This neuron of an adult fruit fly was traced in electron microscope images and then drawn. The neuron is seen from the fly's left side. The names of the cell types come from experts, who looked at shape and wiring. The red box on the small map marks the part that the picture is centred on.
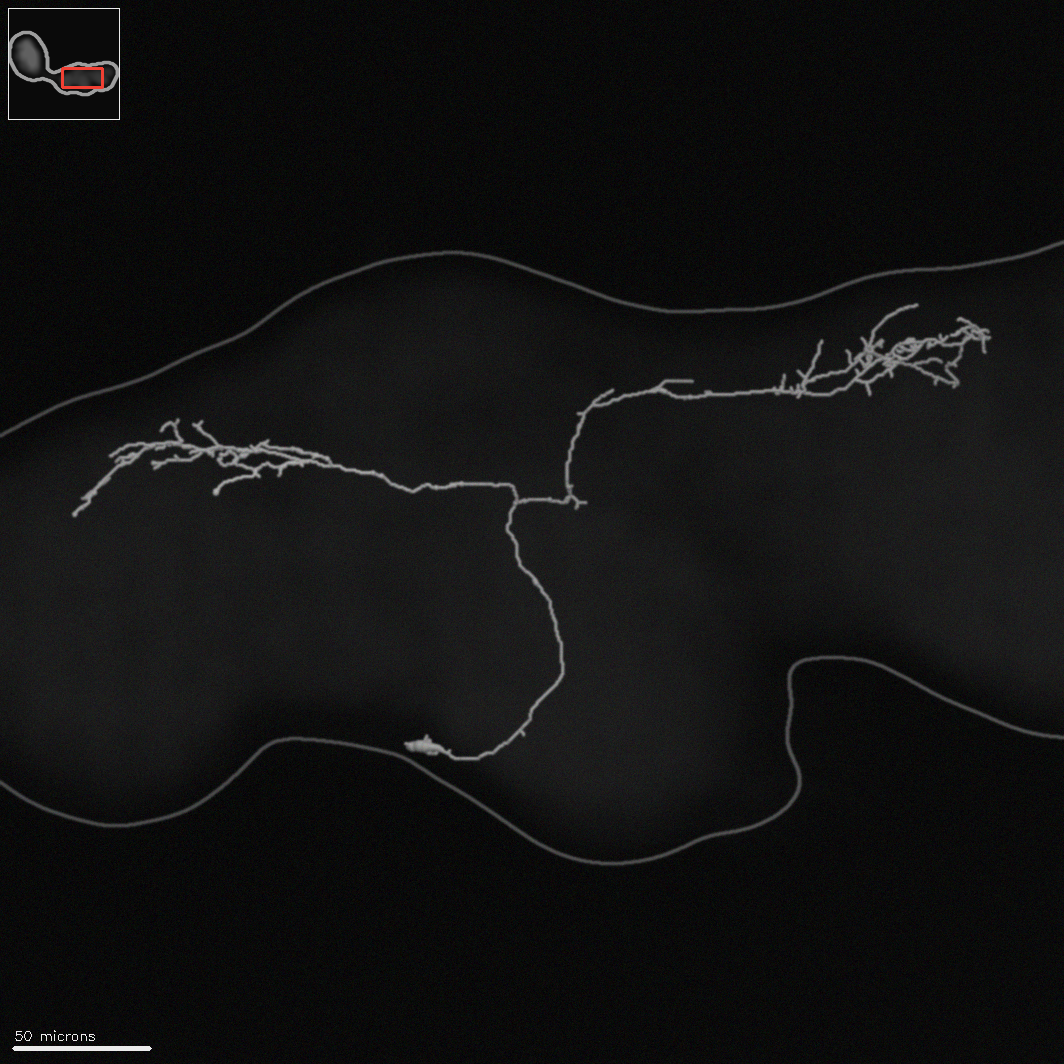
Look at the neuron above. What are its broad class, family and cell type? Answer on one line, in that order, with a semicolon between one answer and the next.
nerve-cord intrinsic neuron; hemilineage 06B; IN06B062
